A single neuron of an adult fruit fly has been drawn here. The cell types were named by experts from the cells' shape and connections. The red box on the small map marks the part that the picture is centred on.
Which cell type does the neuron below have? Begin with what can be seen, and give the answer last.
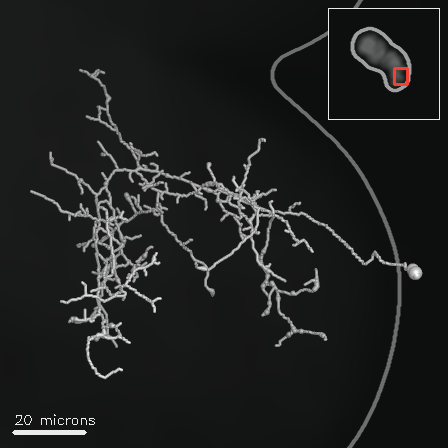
Its cell body lies on the right of the picture. From left to right in the picture it spans about 110 microns. Dozens of branch ends can be seen. This is a nerve-cord intrinsic neuron. Its cell type is IN16B105.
